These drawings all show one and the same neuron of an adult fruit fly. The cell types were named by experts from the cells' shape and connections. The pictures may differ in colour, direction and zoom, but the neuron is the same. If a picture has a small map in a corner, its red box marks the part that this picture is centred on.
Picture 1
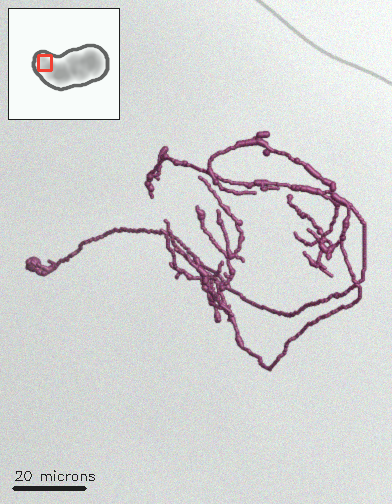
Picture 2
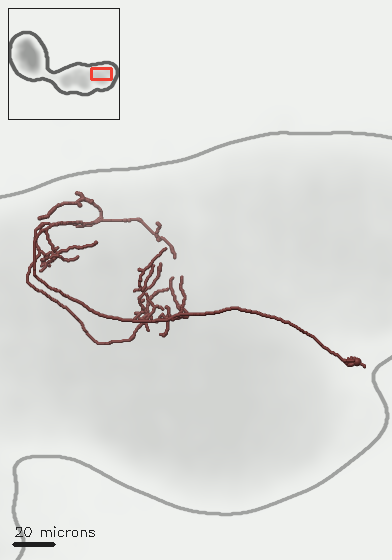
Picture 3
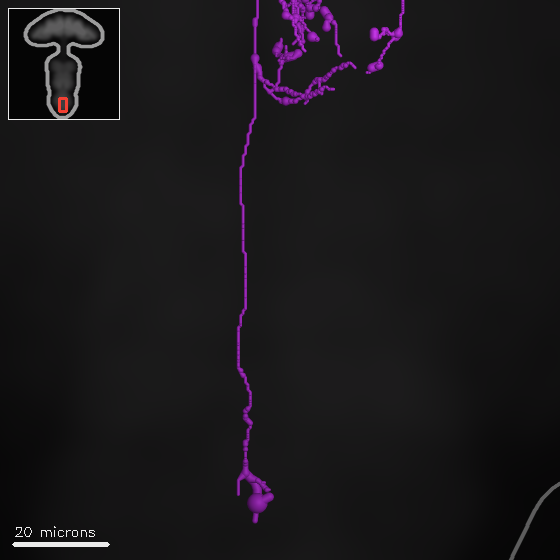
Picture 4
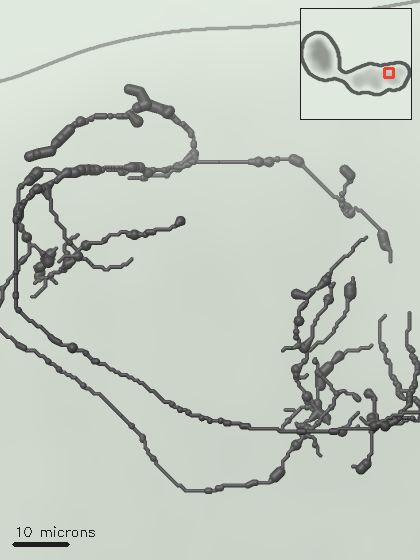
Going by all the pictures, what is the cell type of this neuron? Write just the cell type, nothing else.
IN02A054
